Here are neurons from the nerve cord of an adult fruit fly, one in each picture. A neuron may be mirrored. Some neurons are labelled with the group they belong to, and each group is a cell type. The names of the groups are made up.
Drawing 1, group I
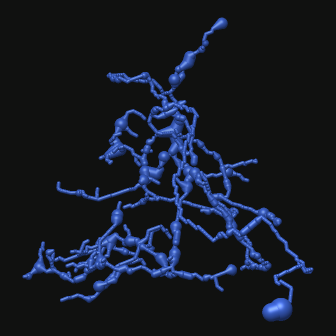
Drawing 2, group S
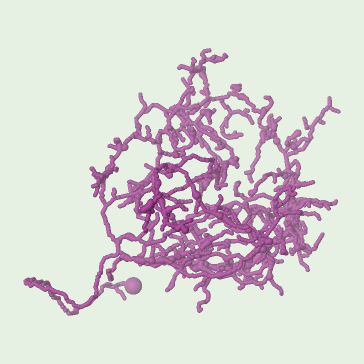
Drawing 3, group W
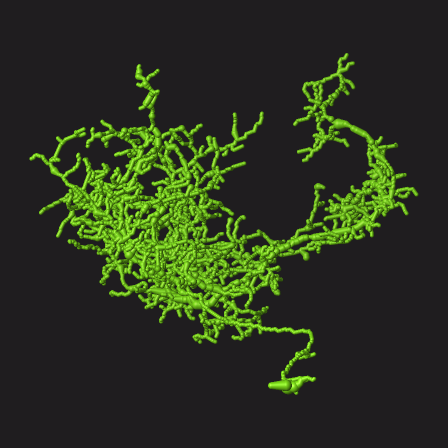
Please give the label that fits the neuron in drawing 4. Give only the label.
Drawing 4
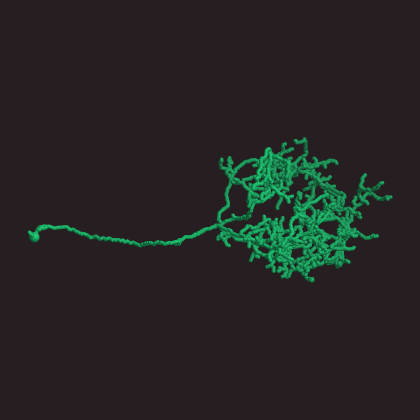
group S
